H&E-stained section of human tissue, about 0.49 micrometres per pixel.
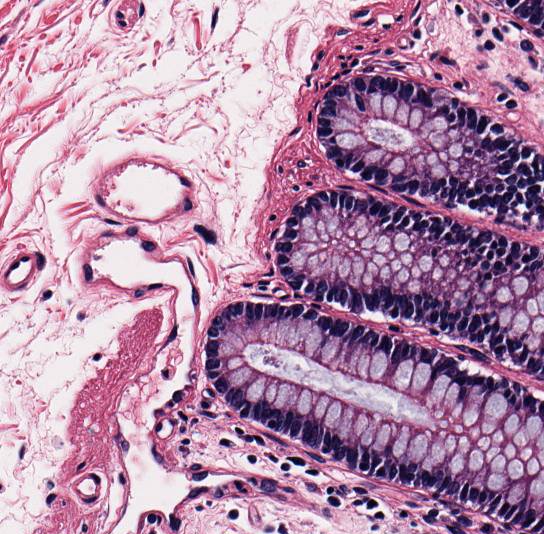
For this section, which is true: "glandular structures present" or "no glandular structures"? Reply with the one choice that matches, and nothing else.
Glandular structures present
